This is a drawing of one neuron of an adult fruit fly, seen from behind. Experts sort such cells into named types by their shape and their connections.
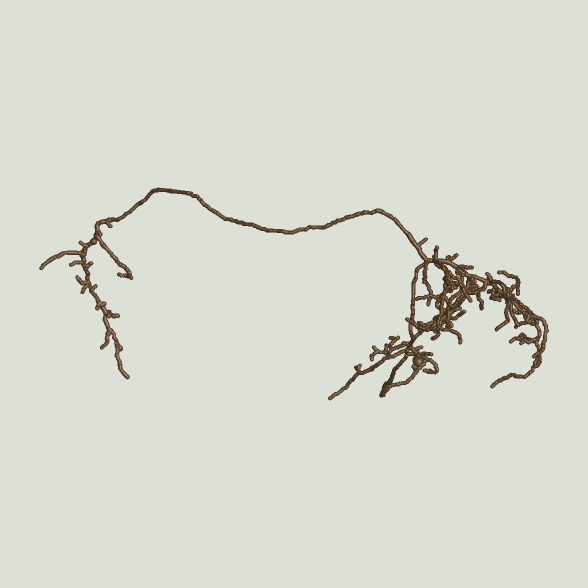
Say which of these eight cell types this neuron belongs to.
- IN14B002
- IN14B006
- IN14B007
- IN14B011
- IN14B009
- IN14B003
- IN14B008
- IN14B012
IN14B011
